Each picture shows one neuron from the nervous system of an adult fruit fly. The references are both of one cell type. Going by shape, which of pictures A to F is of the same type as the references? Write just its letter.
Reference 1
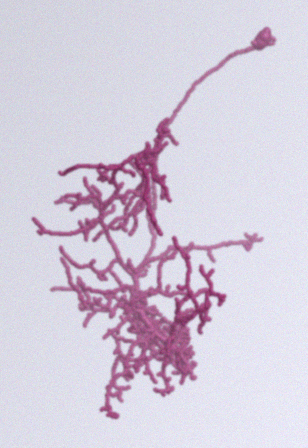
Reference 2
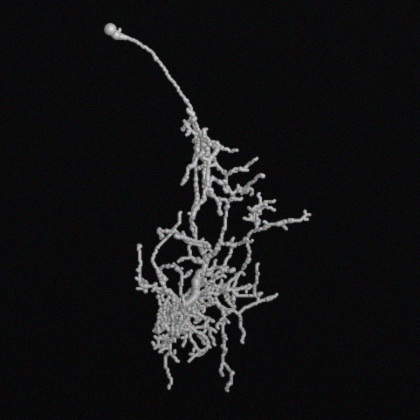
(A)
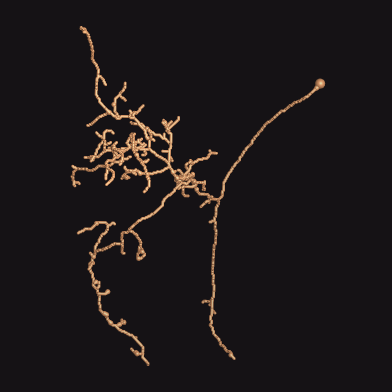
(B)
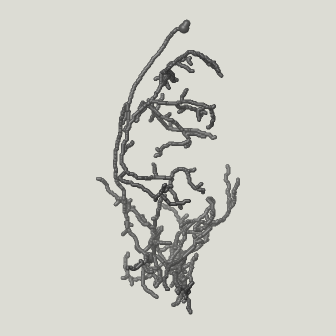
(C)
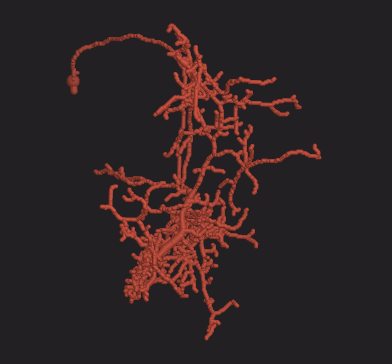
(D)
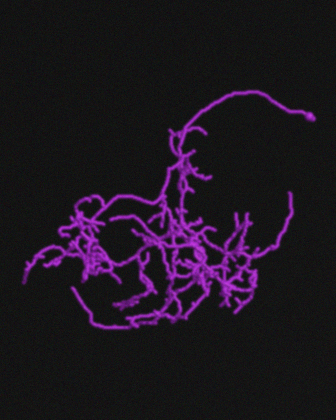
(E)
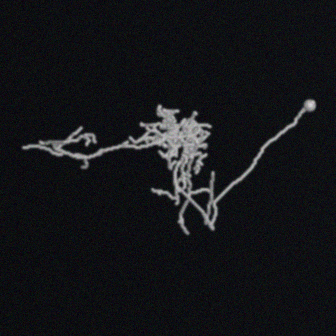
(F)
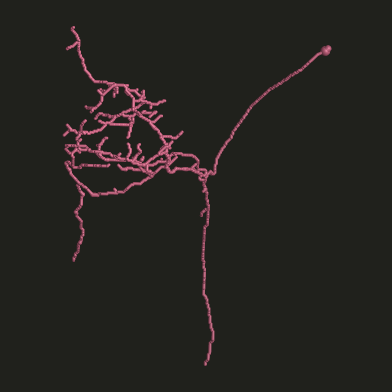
C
